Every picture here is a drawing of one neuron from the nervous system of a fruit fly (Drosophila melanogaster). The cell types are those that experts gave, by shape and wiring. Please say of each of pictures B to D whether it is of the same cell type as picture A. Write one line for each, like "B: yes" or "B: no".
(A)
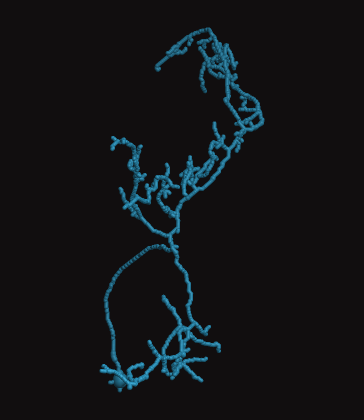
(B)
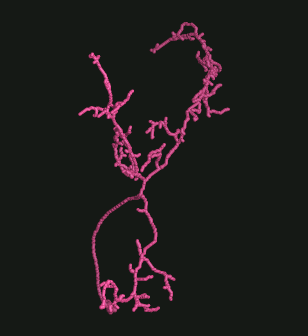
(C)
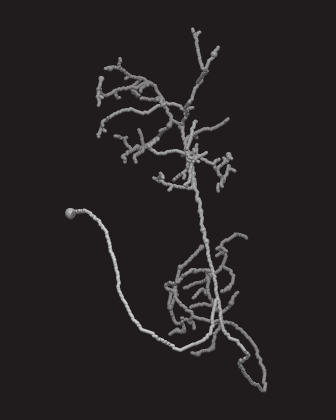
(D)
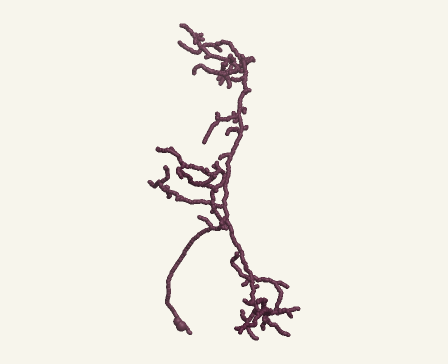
B: yes
C: no
D: yes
